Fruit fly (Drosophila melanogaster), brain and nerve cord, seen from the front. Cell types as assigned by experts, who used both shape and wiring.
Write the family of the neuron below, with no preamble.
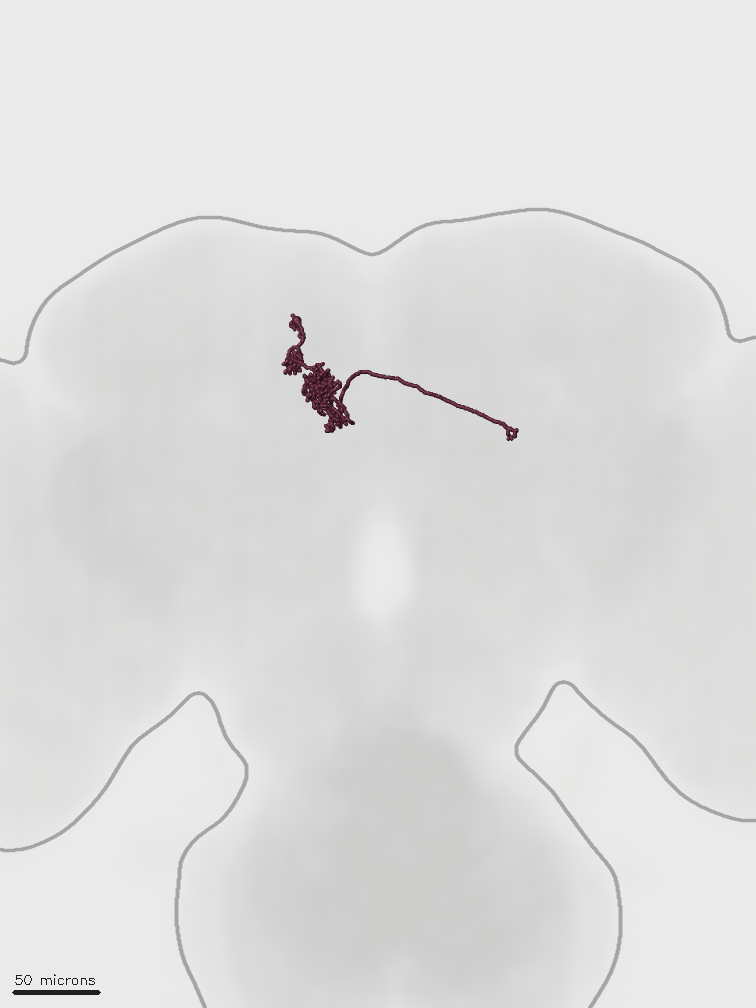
class CX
